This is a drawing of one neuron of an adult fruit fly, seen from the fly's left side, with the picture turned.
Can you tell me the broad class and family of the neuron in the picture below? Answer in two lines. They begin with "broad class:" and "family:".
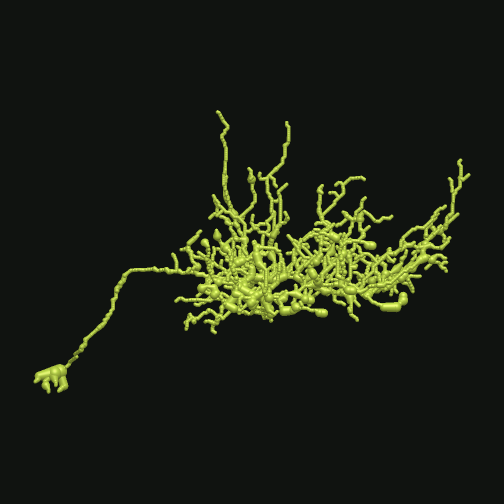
broad class: nerve-cord intrinsic neuron
family: hemilineage 06A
